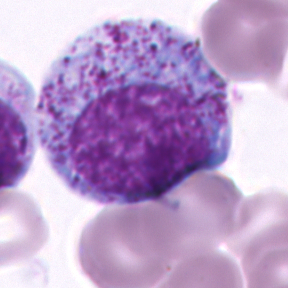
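Promyelocyte in the centre. Notice that its outline is roughly round, and that the nucleus sits toward the lower part of the cell. Its chromatin is finely textured, not coarsely clumped. Look above the nucleus: that is where the granules are densest.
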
